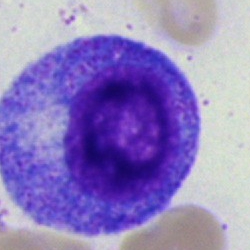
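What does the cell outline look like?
It is round and smooth.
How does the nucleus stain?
Darker at its rim than in its paler centre.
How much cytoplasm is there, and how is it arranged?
Abundant, forming a broad band around the nucleus, with a pale, less granular area to the left of the nucleus.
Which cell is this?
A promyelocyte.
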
